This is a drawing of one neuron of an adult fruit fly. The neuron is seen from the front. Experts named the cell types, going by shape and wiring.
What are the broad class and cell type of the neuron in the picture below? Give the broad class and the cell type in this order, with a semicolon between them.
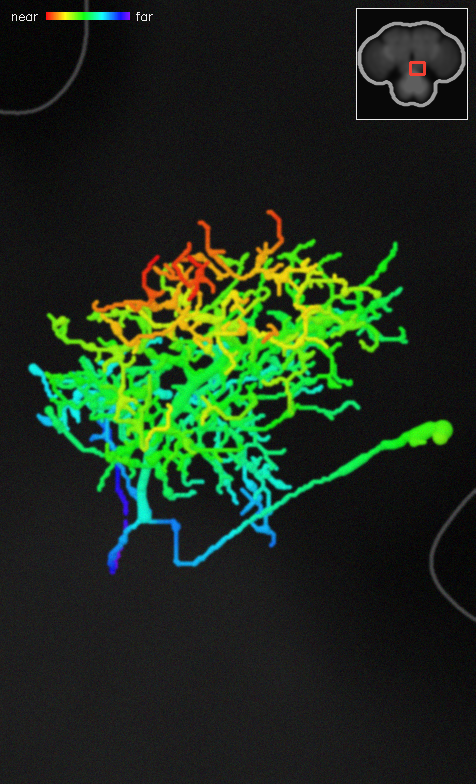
central-brain intrinsic neuron; GNG179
